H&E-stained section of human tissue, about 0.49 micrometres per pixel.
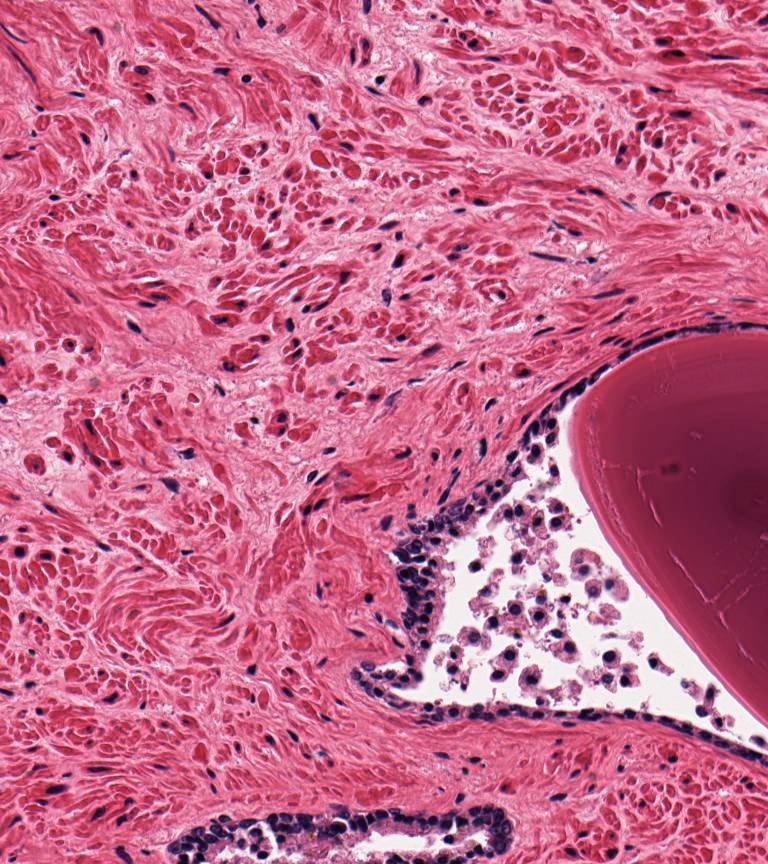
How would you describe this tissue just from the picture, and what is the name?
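First I see dense stroma of interlacing smooth muscle bundles, cut in many planes, across the top and left. Then, on the right, a wide gland lumen whose right part is filled by a large smooth rounded deep pink body. The lining is low, with a thin row of dark nuclei along its lower border. This is prostate.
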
